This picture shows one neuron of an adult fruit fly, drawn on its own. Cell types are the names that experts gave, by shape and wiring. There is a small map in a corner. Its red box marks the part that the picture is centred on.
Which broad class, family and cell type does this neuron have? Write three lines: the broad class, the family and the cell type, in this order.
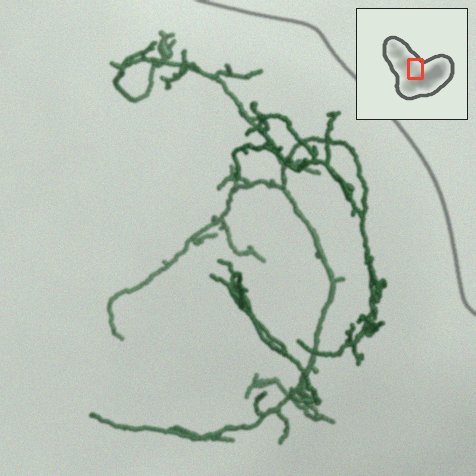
nerve-cord intrinsic neuron
hemilineage 03A
IN03A051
